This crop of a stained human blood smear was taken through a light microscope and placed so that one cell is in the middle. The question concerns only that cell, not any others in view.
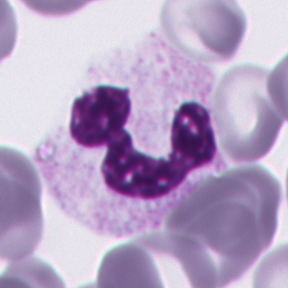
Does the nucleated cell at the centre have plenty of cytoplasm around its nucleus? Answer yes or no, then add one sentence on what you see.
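Yes. The cytoplasm is abundant and pale pinkish-lilac.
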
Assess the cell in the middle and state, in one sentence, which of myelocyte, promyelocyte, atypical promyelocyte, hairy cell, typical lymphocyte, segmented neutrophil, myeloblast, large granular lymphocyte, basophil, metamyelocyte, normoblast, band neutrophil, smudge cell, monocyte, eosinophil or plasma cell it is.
As for the central cell, it is a segmented neutrophil.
